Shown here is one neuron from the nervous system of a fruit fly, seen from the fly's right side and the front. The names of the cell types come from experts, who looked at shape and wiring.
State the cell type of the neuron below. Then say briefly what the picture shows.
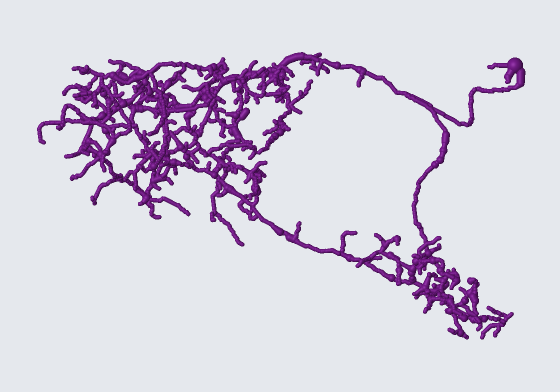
It is of cell type SMP125. It is a central-brain intrinsic neuron. The cell body can be seen at the upper right of the picture. In this view it is wider than it is tall.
